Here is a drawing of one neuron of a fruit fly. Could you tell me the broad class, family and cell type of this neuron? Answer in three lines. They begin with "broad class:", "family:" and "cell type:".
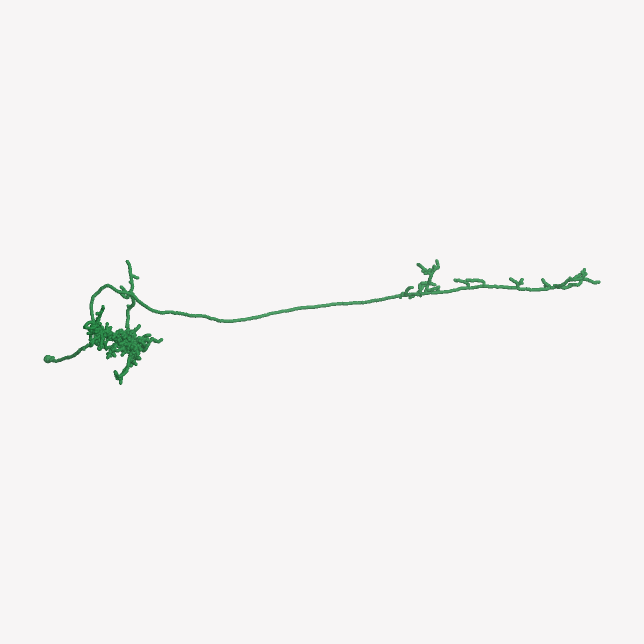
broad class: descending neuron
family: hemilineage MX3
cell type: DNg42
